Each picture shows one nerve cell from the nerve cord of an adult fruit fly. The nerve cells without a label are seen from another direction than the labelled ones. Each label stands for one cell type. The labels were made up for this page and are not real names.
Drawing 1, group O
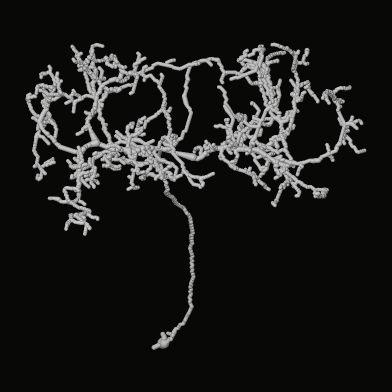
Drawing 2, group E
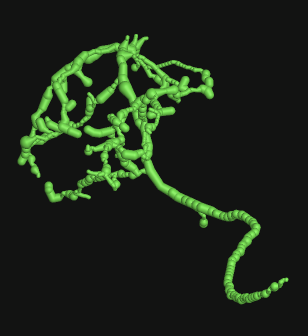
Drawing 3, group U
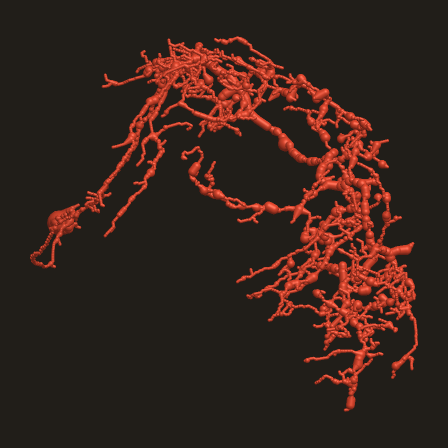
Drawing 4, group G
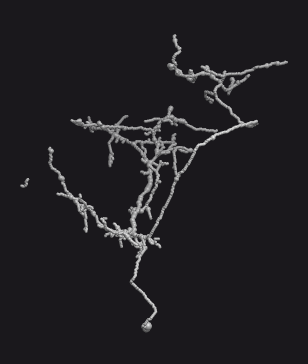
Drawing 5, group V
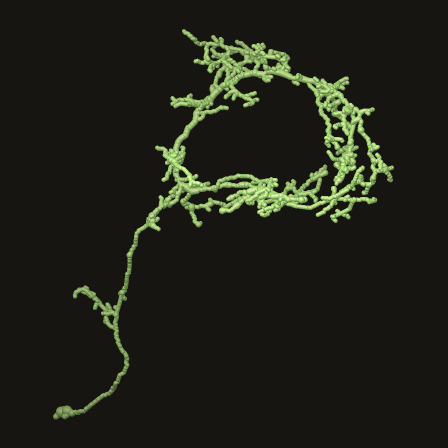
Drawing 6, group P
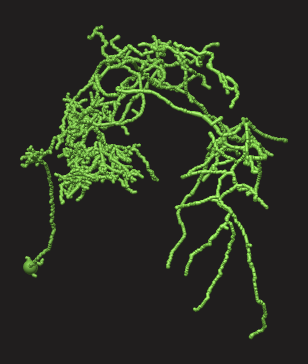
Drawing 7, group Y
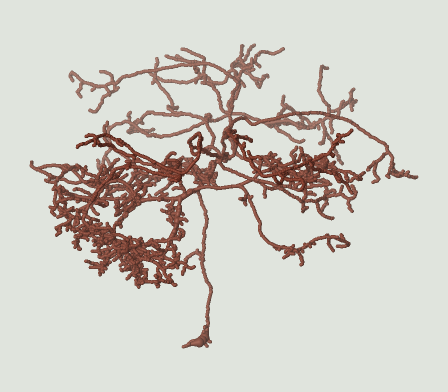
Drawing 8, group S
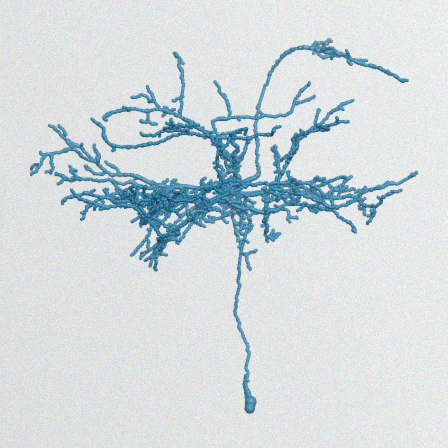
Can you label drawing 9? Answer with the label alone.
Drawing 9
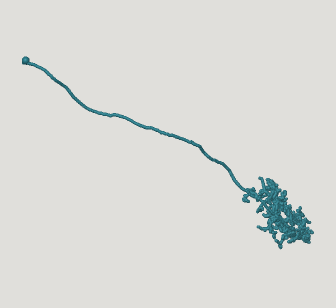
group E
